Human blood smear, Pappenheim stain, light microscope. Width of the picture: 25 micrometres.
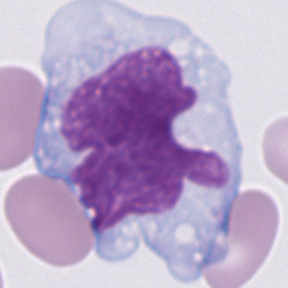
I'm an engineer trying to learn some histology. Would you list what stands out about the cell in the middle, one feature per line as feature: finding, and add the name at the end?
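Border: irregular and wavy, several blunt bulges
Cytoplasm: abundant, pale greyish-blue
Vacuoles: many, small, clear, scattered throughout
Coarse coloured granules: absent
Cell: monocyte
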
